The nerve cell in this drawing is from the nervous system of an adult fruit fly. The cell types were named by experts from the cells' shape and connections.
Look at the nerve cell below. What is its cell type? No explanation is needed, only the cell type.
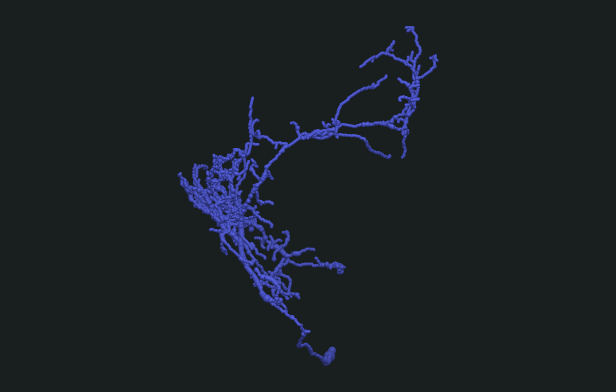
PS127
